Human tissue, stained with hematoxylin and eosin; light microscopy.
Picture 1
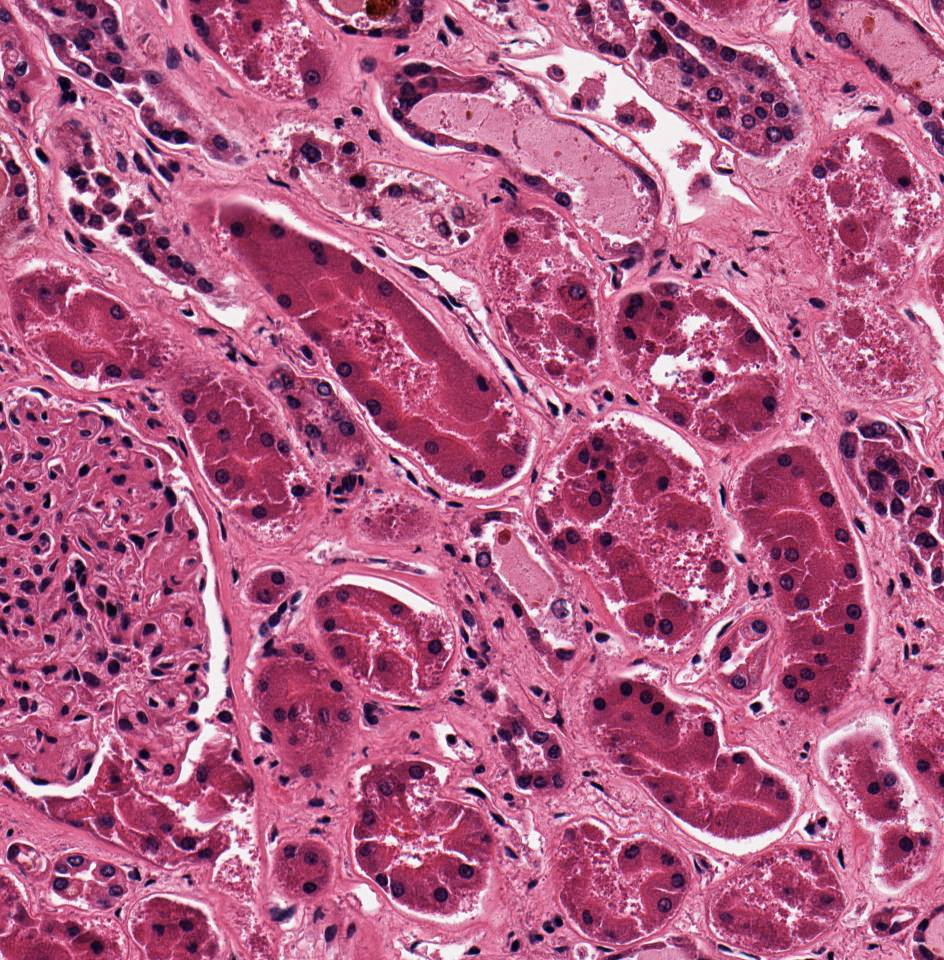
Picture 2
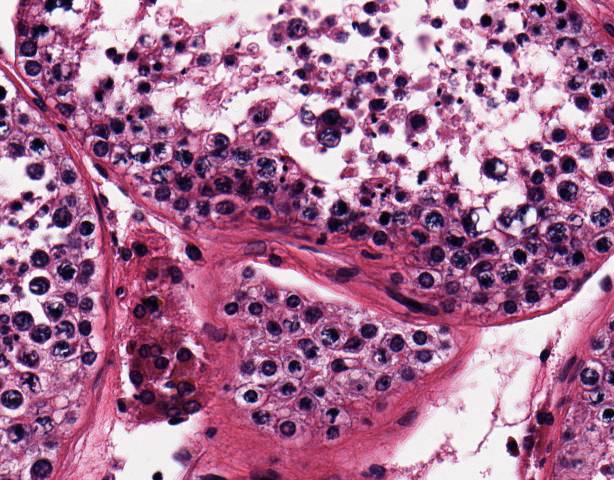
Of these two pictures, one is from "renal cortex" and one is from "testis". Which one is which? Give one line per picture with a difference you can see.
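Picture 1 shows tissue from the renal cortex. The tubules are lined by a single layer of large cells with abundant deeply eosinophilic cytoplasm.
Picture 2 shows tissue from the testis. Each tubule is filled with many layers of rounded cells rather than lined by a single layer.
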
